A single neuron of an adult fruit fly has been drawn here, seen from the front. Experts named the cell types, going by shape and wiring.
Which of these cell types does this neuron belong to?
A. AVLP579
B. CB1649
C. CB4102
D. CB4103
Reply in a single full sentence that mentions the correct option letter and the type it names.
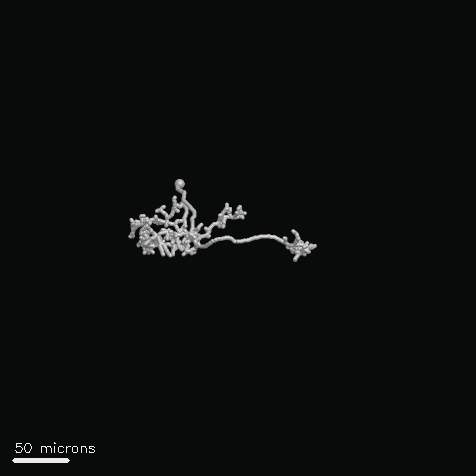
What the neuron is, by cell type, is CB4103, option D.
